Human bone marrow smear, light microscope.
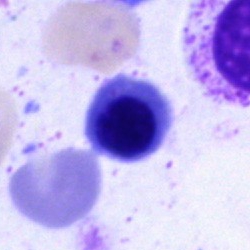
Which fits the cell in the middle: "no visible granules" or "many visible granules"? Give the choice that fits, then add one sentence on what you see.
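No visible granules. The cytoplasm shows no granules.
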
